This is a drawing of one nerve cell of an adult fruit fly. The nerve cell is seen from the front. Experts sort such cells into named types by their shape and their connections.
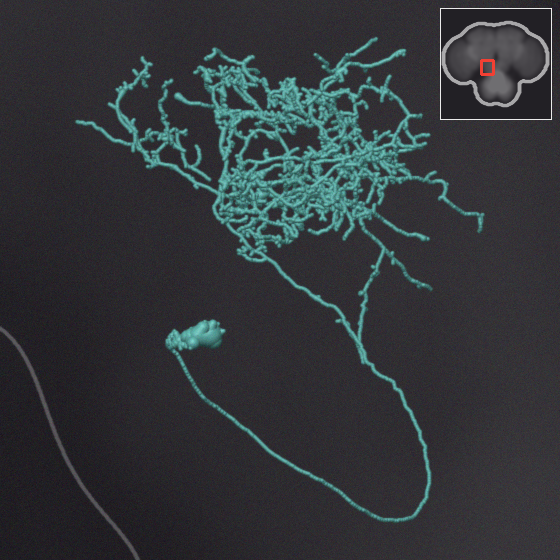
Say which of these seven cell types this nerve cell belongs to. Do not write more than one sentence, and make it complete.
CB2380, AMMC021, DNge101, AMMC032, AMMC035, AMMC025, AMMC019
It is to cell type AMMC032 that the nerve cell belongs.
